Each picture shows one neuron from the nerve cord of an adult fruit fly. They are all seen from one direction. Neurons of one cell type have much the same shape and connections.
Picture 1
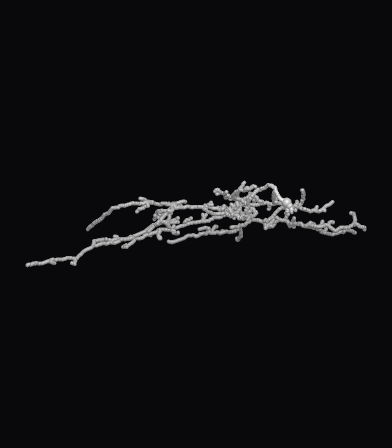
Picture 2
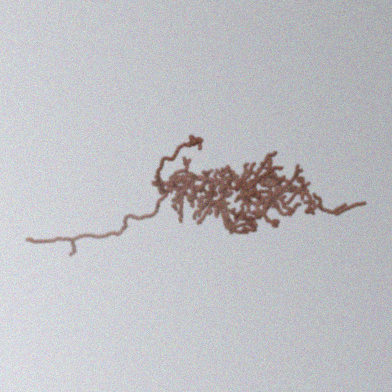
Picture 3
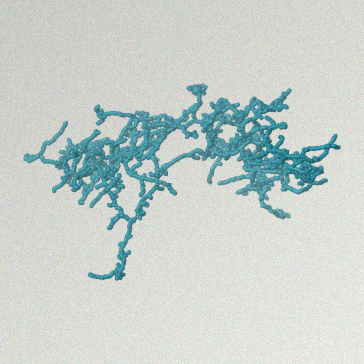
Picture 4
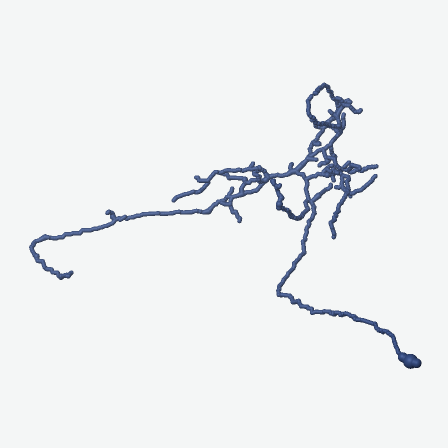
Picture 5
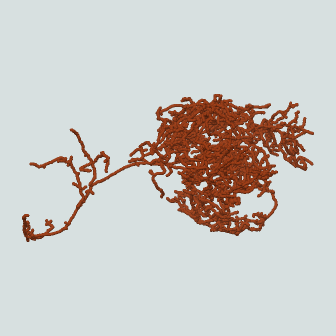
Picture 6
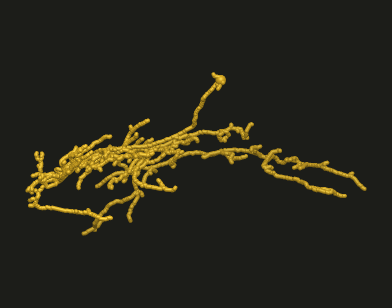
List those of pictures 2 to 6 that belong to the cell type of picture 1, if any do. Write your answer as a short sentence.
Picture 2 and picture 6 are of the same cell type.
